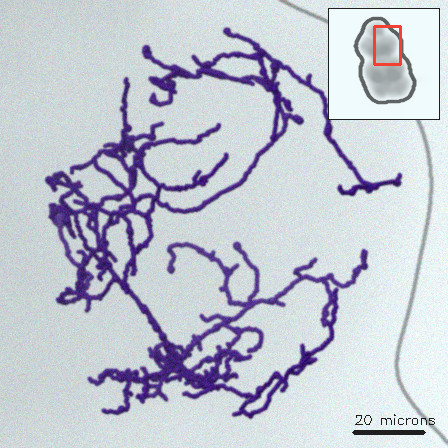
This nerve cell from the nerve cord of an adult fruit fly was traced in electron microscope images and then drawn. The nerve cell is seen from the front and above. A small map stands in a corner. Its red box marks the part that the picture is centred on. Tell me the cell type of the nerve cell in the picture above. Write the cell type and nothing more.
IN04B068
